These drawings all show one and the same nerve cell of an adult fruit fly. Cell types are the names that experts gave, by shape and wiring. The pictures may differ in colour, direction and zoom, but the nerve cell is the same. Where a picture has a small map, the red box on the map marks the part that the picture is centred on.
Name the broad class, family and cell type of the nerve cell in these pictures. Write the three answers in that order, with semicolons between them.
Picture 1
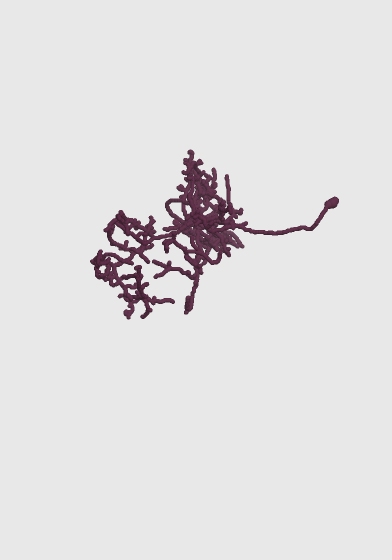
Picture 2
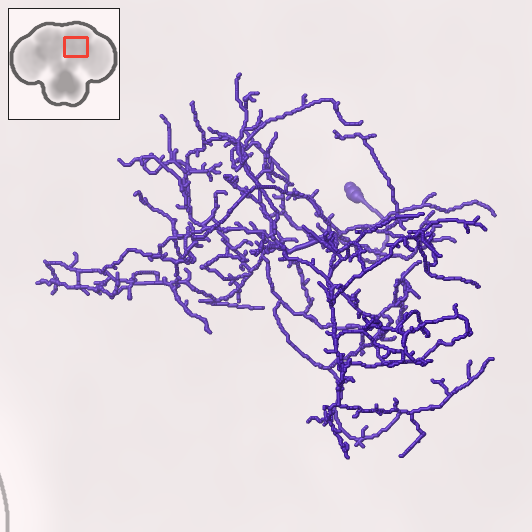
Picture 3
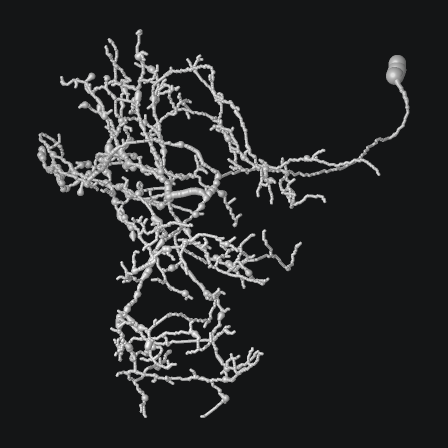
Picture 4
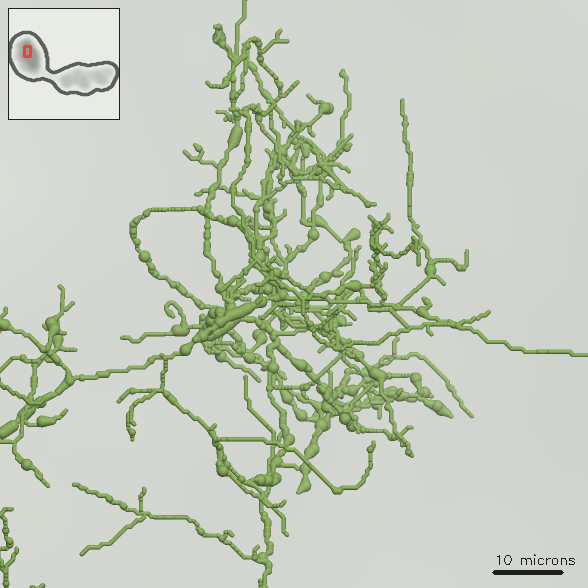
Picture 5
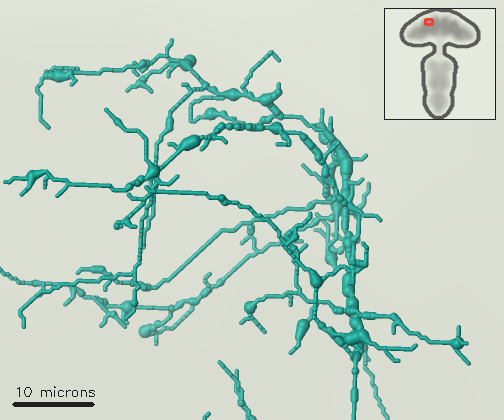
central-brain intrinsic neuron; hemilineage DL1_ventral; CL266_a2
